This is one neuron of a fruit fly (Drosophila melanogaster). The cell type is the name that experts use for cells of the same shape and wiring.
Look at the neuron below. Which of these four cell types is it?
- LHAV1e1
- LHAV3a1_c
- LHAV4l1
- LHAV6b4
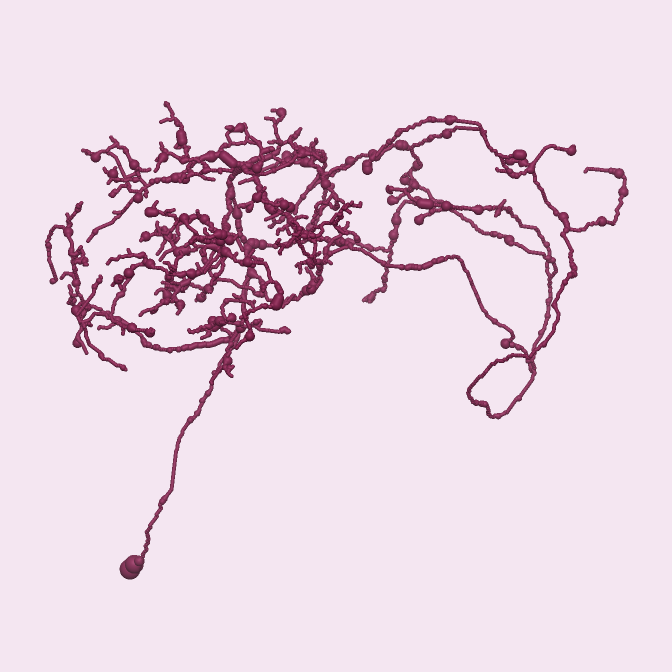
LHAV6b4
